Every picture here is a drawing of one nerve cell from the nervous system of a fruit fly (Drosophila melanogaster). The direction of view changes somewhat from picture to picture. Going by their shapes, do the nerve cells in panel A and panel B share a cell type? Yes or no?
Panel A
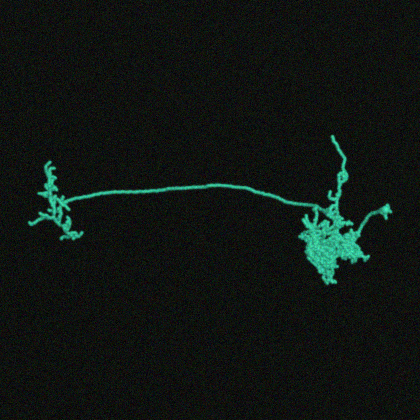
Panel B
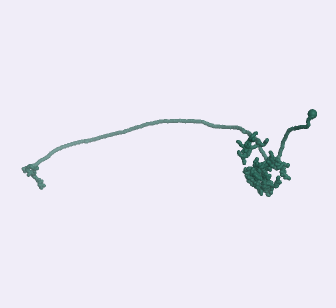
yes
